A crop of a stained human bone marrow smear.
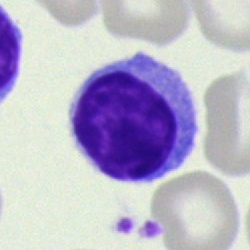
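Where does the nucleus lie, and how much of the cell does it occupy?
It sits off-centre toward the left and fills most of the cell.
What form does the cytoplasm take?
A blue crescent, mainly on the right side, with no clear vacuoles.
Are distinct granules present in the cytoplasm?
No distinct granules are seen.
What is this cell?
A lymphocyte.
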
